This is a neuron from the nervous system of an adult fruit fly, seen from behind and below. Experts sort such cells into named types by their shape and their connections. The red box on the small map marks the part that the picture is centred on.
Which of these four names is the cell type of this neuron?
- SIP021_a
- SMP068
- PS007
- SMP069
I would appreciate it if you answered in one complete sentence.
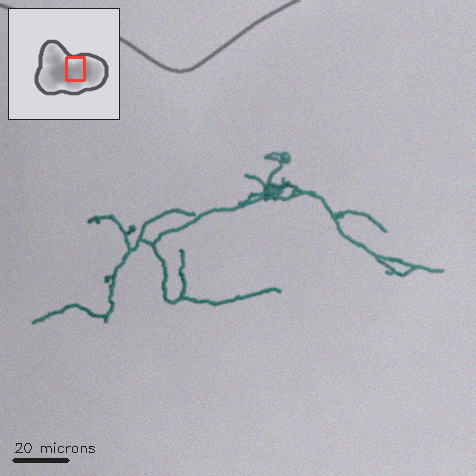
The cell type SIP021_a includes this neuron.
